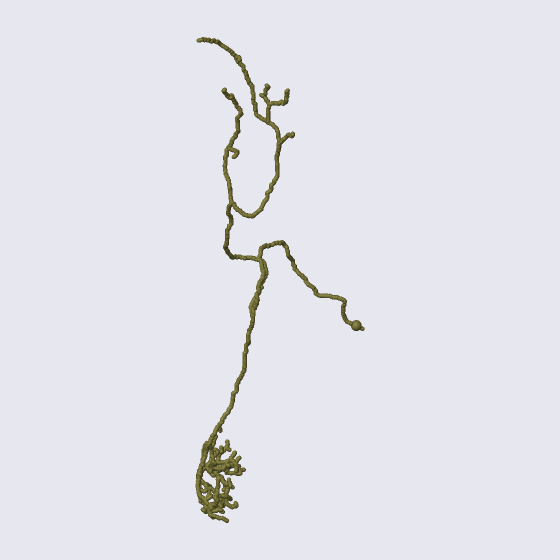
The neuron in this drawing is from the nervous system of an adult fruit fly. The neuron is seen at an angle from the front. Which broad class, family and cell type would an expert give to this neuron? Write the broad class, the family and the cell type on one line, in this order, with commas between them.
visual projection neuron, hemilineage VLPp&l1_lateral, LoVP11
